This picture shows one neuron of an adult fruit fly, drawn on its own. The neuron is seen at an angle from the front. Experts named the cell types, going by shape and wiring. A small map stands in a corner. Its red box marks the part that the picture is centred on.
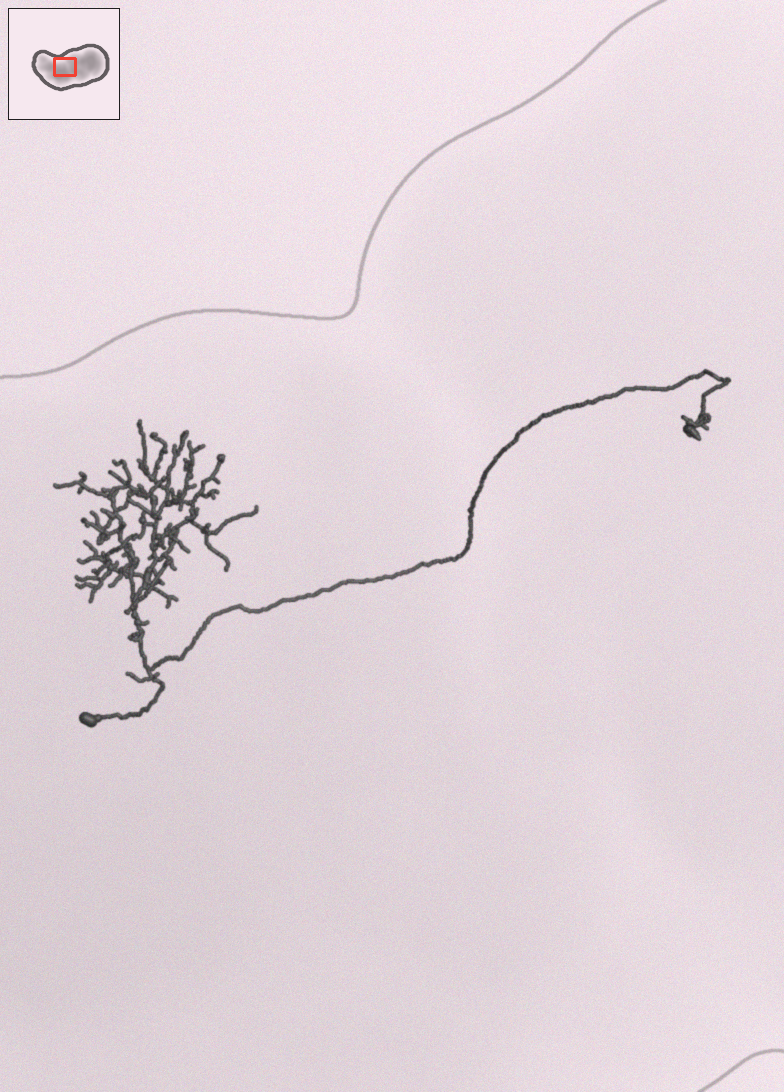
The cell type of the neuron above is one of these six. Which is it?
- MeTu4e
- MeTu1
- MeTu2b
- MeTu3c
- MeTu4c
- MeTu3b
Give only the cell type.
MeTu3c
